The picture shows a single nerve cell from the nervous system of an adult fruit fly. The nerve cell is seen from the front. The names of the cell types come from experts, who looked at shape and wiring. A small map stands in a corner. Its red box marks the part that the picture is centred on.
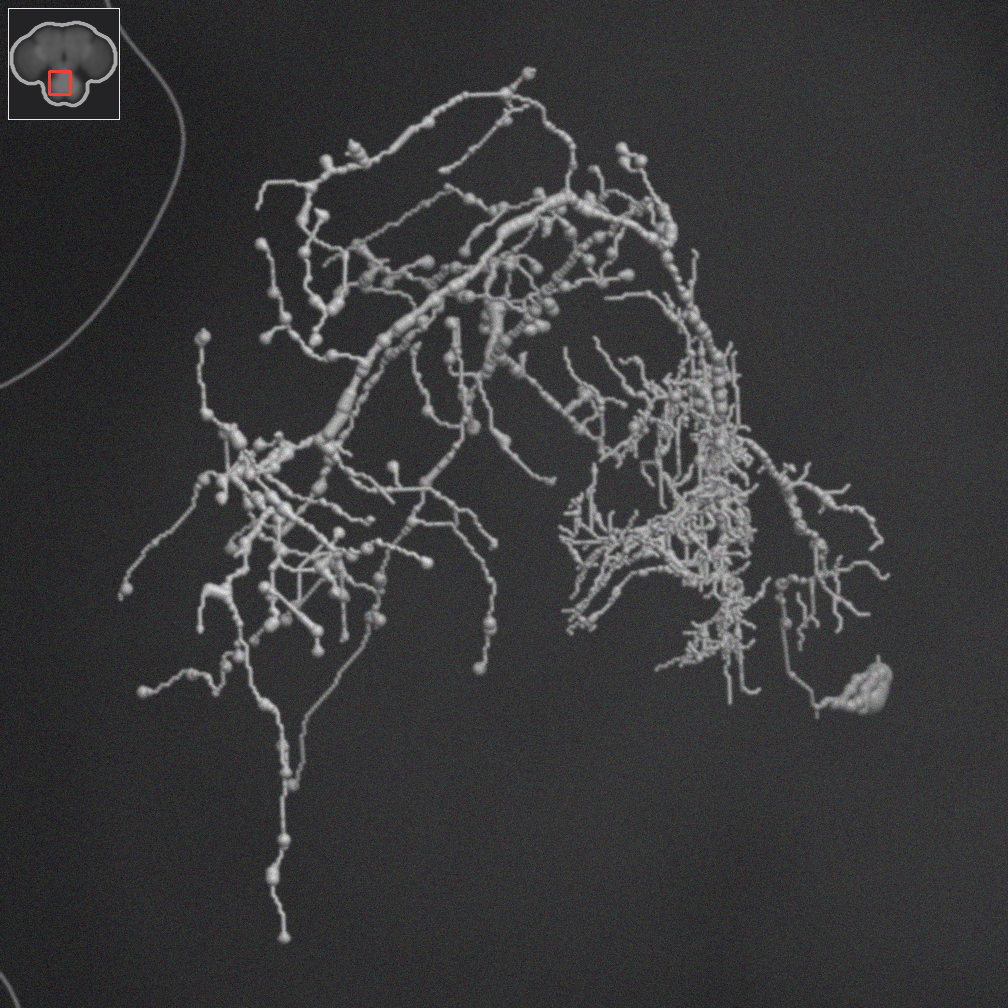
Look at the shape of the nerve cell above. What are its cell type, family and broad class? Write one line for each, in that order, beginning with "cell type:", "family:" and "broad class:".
cell type: IN06B030
family: hemilineage 06B
broad class: nerve-cord intrinsic neuron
